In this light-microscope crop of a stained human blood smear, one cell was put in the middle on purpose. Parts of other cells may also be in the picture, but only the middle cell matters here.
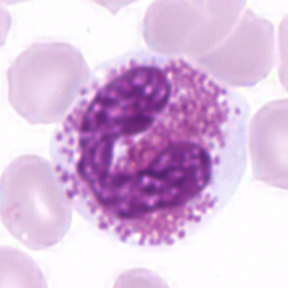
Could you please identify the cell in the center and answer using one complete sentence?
The cell shown in the center of this light-microscope crop is an eosinophil.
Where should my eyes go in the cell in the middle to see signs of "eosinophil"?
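This cell agrees with an eosinophil on several points. The nucleus consists of two lobes, joined on the left side of the cell.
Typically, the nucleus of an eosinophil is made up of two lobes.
The cytoplasm is packed with many coarse, round granules of even size.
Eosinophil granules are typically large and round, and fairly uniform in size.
These granules are reddish-pink and do not hide the outline of the nucleus.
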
